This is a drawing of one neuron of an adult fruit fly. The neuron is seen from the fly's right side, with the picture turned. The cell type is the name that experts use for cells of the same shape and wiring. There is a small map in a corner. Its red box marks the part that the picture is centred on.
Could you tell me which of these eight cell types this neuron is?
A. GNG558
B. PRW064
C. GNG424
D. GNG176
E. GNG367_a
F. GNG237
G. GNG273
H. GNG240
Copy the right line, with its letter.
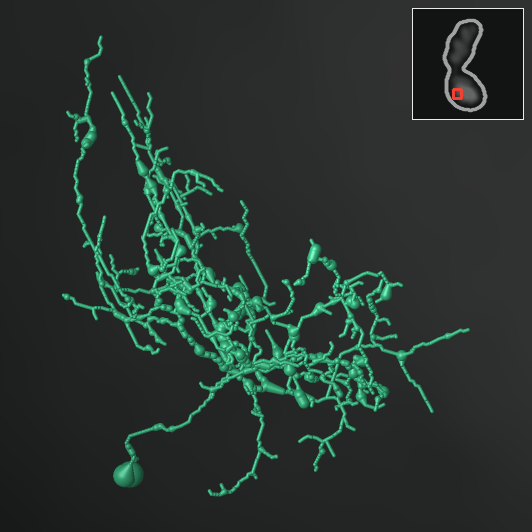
G. GNG273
